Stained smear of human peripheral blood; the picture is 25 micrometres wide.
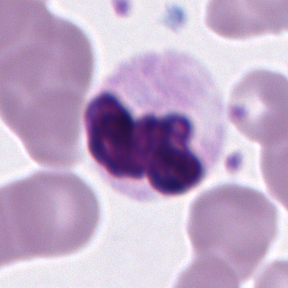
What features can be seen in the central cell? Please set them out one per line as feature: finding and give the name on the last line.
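Cell shape: round, smooth outline
Nuclear chromatin: dark purple, densely clumped
Cytoplasm colour: pale pinkish-lilac
Granules: fine and faint
Identification: segmented neutrophil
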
